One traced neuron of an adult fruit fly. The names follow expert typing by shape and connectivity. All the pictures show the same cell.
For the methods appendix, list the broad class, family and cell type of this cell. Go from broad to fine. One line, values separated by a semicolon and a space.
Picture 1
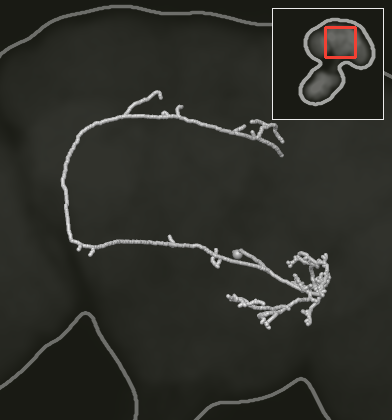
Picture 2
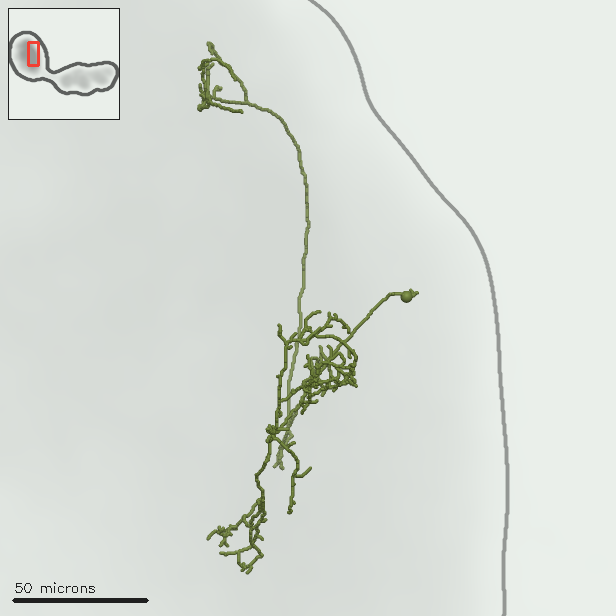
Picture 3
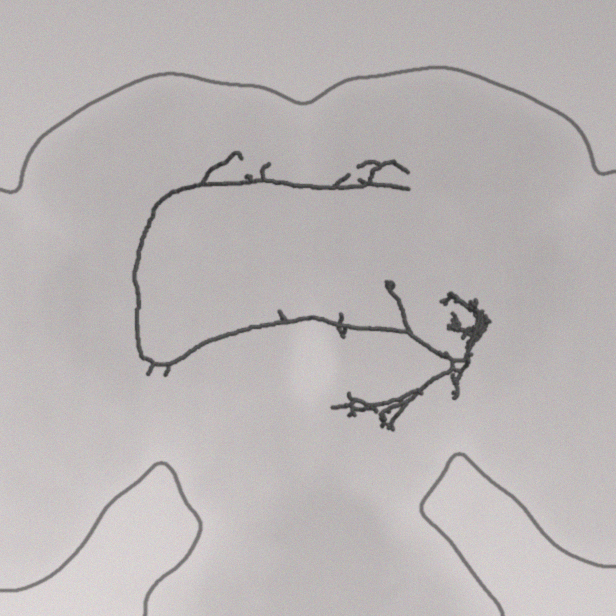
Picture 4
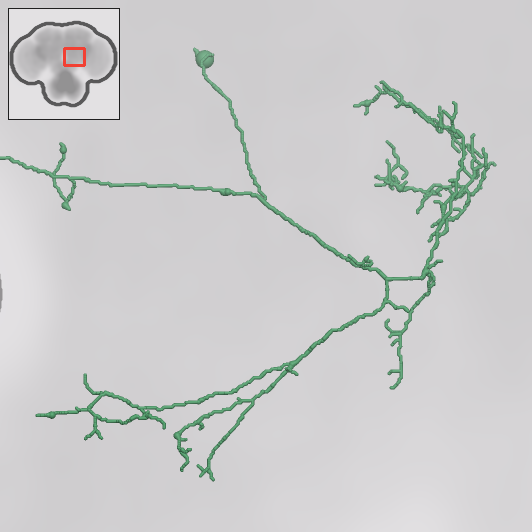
central-brain intrinsic neuron; hemilineage DM4_ventral; WED143_d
